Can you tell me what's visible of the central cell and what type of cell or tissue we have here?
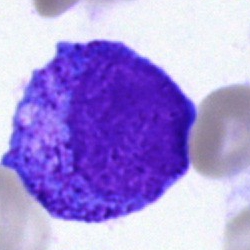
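See how the large nucleus fills the right part of the cell, with the cytoplasm making a crescent down the left side. That cytoplasm is deep blue at the cell edge, and in a paler zone on the left you'll find purple granules scattered about. It's a promyelocyte.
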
